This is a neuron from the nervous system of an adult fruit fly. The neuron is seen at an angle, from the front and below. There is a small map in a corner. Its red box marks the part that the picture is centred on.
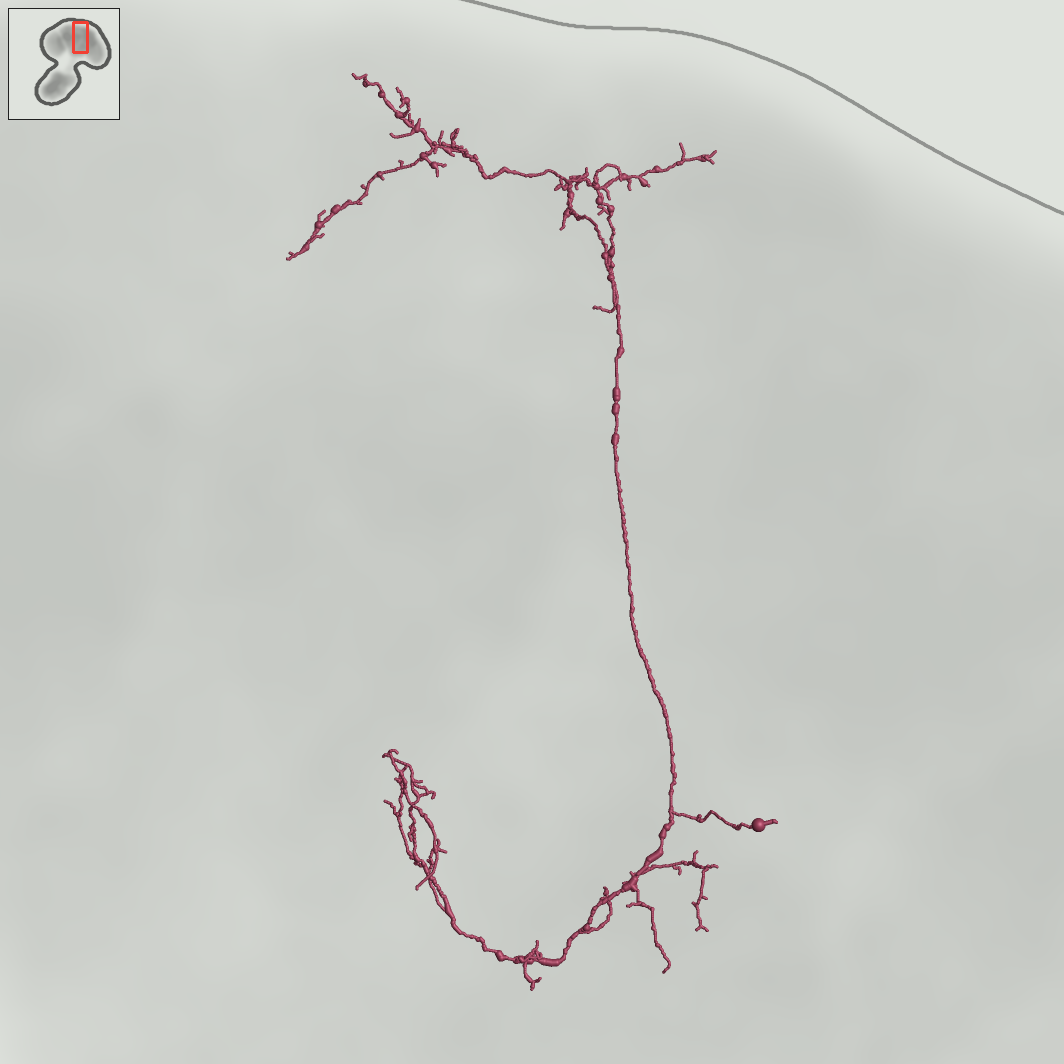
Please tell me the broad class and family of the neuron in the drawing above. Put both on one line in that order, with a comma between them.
central-brain intrinsic neuron, hemilineage FLAa2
